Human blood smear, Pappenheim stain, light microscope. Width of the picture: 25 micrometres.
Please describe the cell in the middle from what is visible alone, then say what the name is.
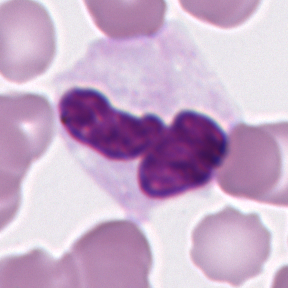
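Item one, the nucleus, is elongated and lies roughly left to right across the cell, with no nucleoli to be seen. Item two, the cytoplasm, is plentiful and widest above the nucleus, and it holds no coarse or prominent granules. This is a segmented neutrophil.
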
